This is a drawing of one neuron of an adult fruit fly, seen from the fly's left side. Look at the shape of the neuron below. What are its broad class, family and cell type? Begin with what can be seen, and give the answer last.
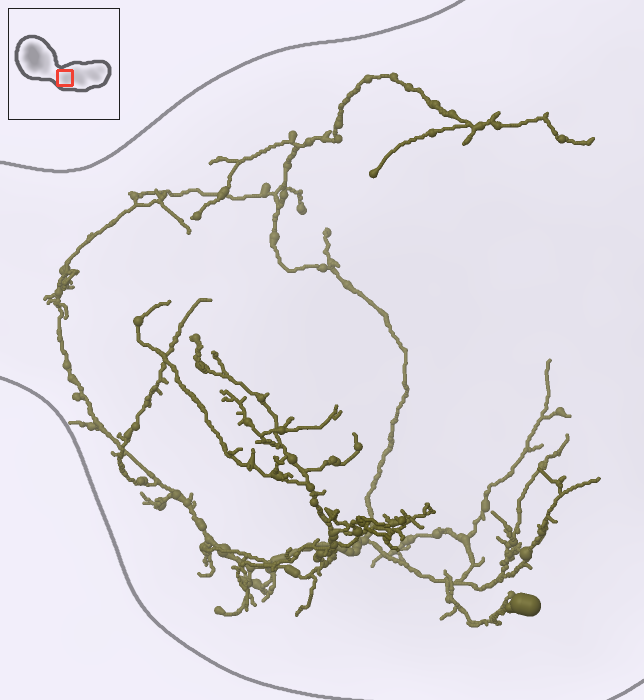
Its cell body lies at the lower right of the picture. The picture shows dozens of branch ends. It is a nerve-cord intrinsic neuron. Its family is hemilineage 04B. It is of cell type IN04B041.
